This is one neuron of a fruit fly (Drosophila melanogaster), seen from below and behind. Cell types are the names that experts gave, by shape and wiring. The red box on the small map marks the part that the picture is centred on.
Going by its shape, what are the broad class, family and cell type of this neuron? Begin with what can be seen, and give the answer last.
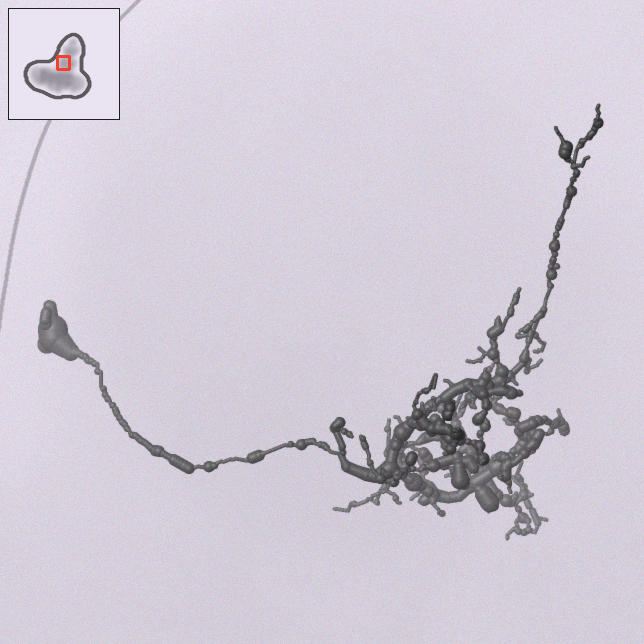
The cell body is on the left of the picture. The picture shows dozens of branch ends. It is a nerve-cord intrinsic neuron. Its family is hemilineage 09A. Its cell type is IN09A017.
